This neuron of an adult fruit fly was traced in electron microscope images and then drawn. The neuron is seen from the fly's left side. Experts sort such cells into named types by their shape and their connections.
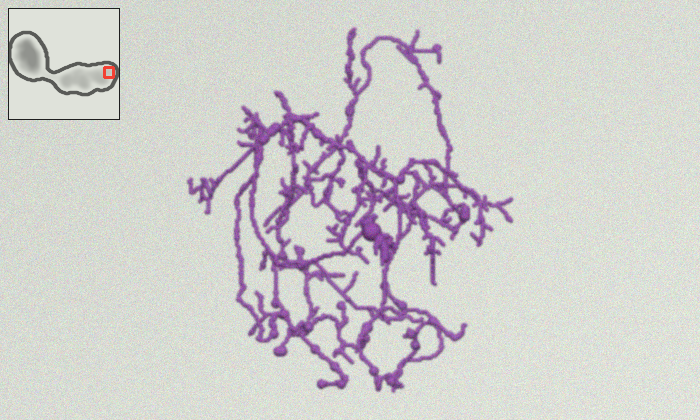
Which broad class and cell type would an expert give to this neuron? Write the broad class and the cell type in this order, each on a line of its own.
nerve-cord intrinsic neuron
INXXX417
